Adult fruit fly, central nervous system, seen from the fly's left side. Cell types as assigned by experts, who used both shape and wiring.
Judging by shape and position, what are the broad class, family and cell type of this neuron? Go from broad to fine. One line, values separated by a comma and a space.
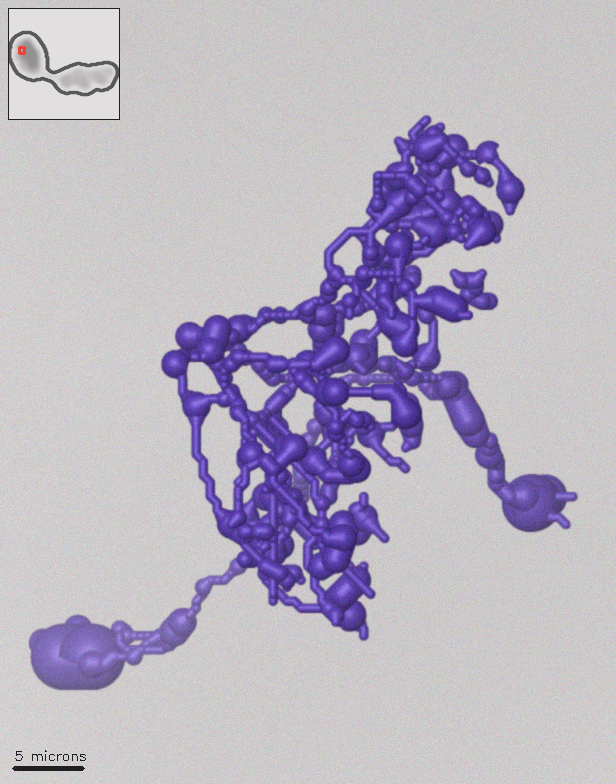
central-brain intrinsic neuron, hemilineage EBa1, ER3d_c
